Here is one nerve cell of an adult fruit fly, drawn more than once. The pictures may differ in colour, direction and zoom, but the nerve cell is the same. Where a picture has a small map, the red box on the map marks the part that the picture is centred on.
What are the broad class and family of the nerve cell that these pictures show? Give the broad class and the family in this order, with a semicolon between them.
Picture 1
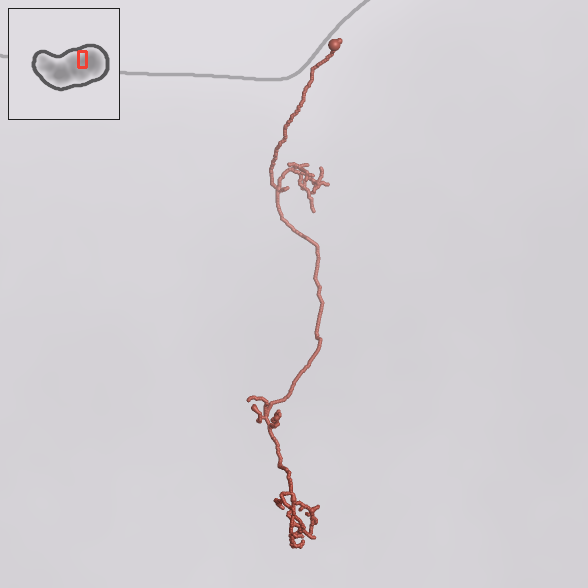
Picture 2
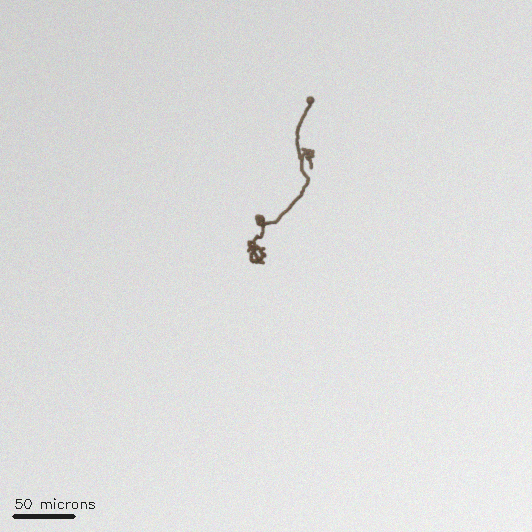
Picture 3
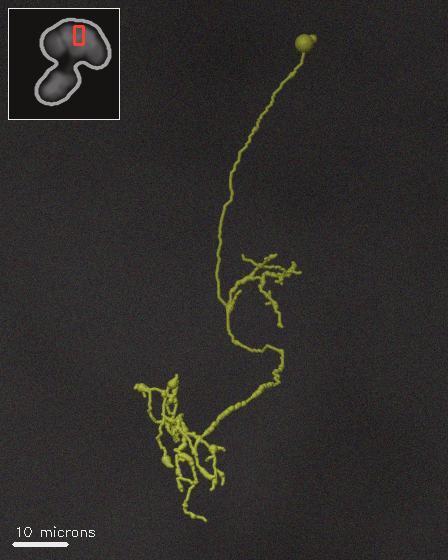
central-brain intrinsic neuron; class CX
